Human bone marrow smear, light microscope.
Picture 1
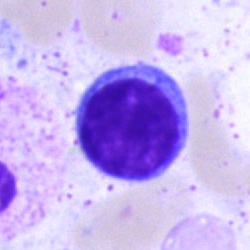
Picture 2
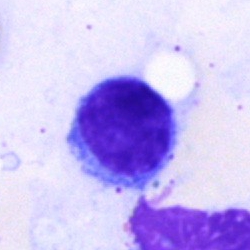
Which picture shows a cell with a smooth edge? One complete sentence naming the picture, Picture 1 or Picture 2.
There is a cell with a smooth edge, free of projections, in Picture 1.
